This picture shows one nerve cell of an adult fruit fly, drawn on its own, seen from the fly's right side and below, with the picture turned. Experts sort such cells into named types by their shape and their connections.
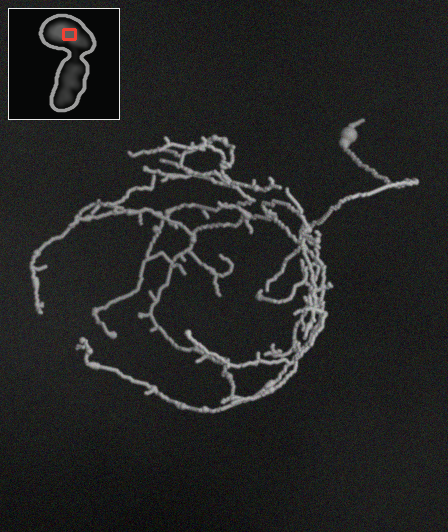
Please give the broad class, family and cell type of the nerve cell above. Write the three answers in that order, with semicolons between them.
central-brain intrinsic neuron; hemilineage LHl4_dorsal; CB2958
